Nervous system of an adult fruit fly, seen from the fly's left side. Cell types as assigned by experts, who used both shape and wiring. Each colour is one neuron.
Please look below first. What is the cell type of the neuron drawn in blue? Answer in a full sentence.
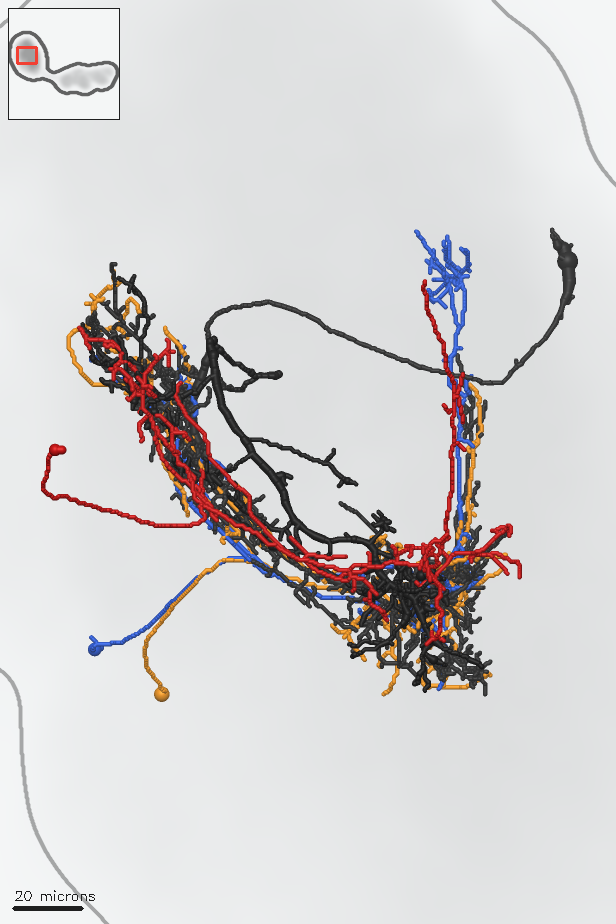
The cell type is WEDPN7C.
